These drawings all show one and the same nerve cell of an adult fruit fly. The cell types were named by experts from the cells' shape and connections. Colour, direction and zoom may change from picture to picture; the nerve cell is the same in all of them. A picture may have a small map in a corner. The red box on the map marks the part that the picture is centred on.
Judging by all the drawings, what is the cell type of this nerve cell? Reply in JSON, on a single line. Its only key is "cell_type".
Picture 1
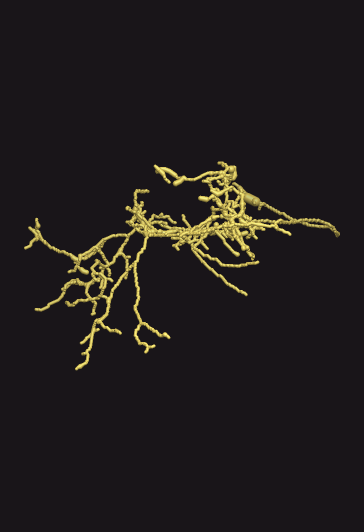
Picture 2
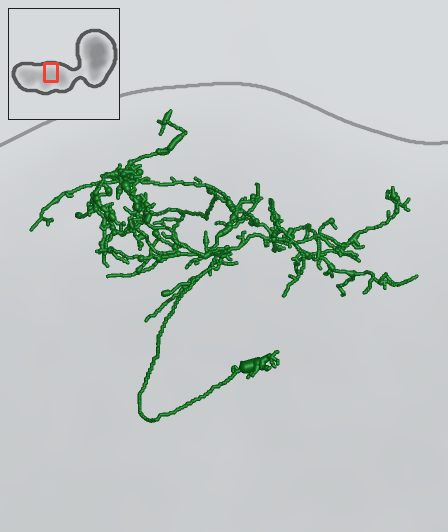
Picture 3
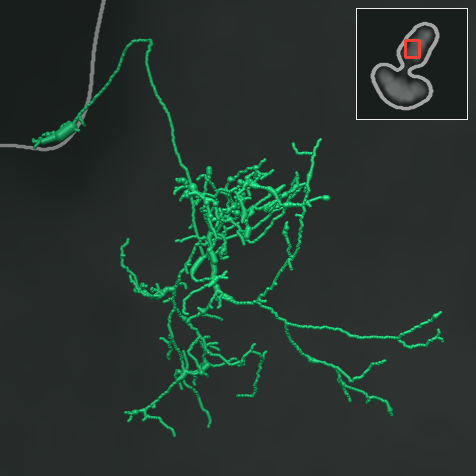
{"cell_type": "IN16B063"}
